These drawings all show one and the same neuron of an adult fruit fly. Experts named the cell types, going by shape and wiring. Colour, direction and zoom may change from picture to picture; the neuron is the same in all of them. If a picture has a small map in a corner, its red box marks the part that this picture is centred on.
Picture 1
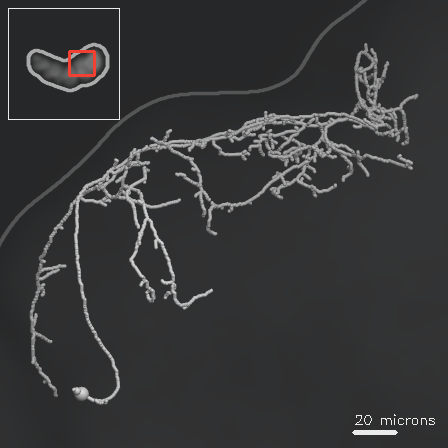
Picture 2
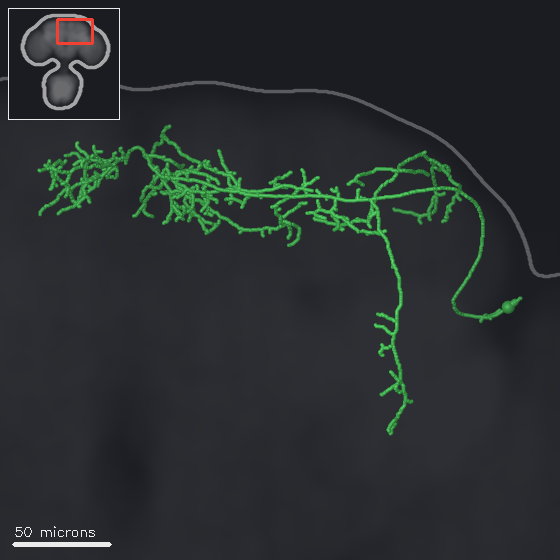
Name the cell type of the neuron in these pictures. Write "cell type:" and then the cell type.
cell type: LNd_b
